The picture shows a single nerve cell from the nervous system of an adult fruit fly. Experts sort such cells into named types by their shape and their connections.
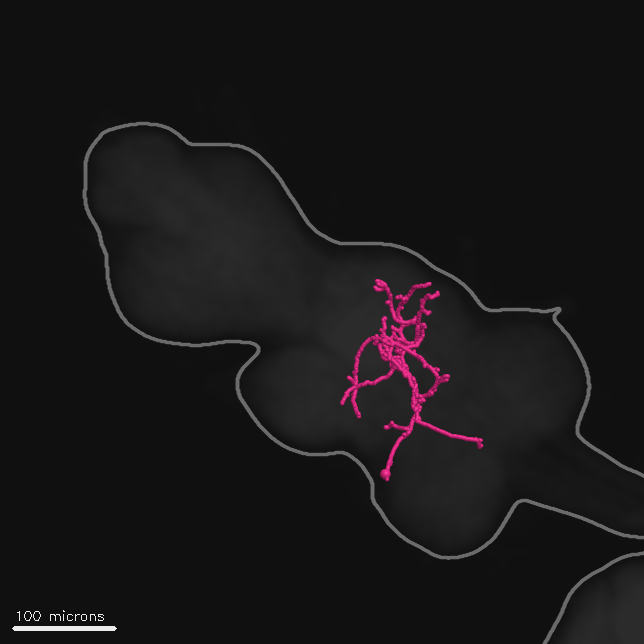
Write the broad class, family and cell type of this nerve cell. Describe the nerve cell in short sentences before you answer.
Its cell body lies at the bottom of the picture. By the scale bar it is about 200 microns tall in this view. This is a nerve-cord intrinsic neuron. The family is hemilineage 12A. It is of cell type IN12A042.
